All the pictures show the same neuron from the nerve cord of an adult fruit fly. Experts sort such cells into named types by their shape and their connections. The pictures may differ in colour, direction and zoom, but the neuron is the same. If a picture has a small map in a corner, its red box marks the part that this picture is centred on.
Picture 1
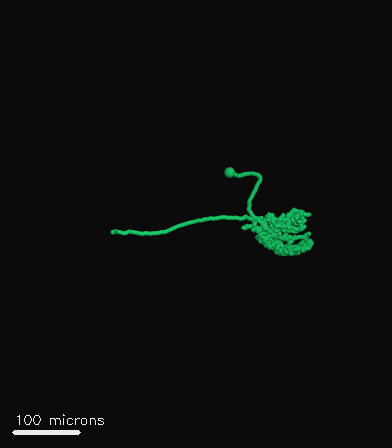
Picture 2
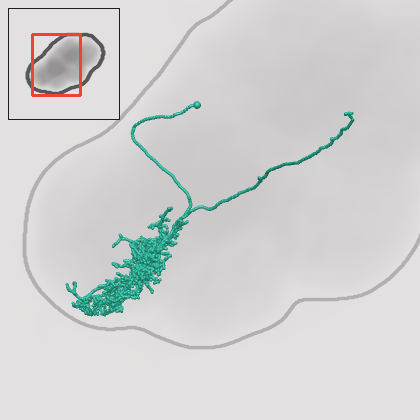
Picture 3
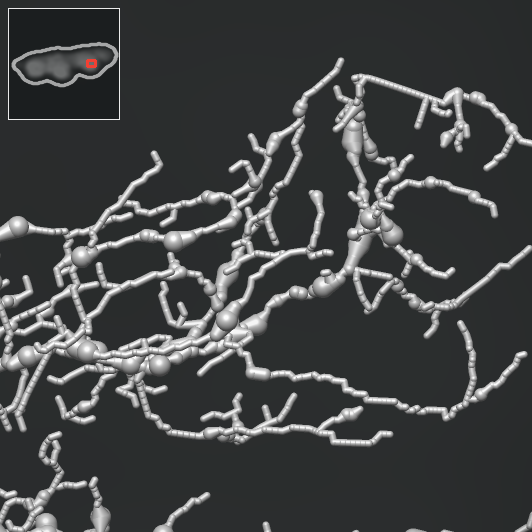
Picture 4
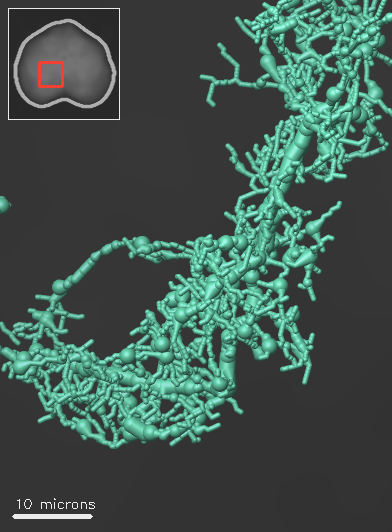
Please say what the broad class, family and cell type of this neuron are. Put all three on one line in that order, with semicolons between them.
nerve-cord intrinsic neuron; hemilineage 23B; IN23B023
